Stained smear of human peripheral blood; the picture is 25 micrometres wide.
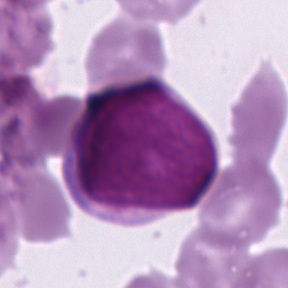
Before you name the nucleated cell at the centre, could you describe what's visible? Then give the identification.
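The nucleus fills most of the cell, and its chromatin is fine and evenly spread, with no coarse clumps. The cytoplasm forms a narrow rim, widest at the lower left, and the outline is smooth, without projections. This is a myeloblast.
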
